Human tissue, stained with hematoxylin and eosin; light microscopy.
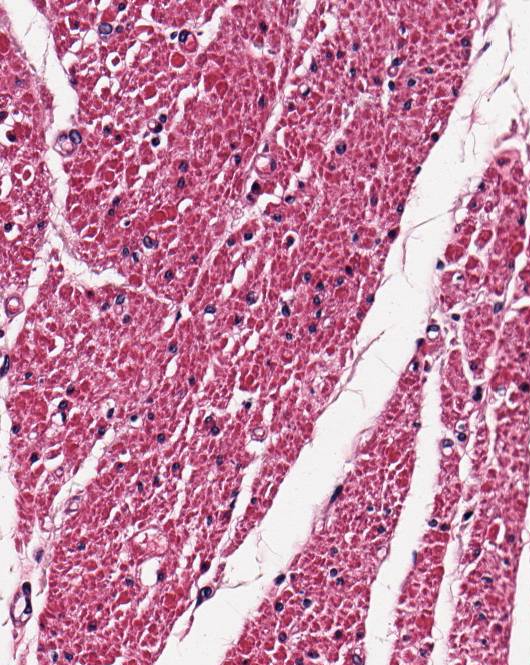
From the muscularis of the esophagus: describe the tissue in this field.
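What strikes me first is the wide empty cleft running across the right half, holding nothing but thin, pale pink wisps. Looking through the bands, I see small, round, darkly stained nuclei, scattered singly. I can't find any glands or lined lumens, and there are no fat cells either.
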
